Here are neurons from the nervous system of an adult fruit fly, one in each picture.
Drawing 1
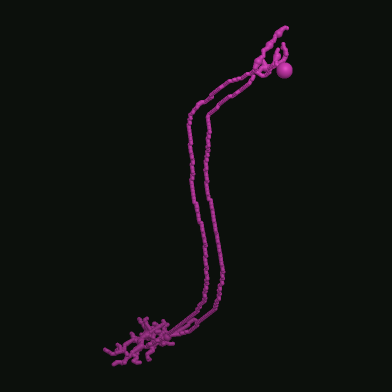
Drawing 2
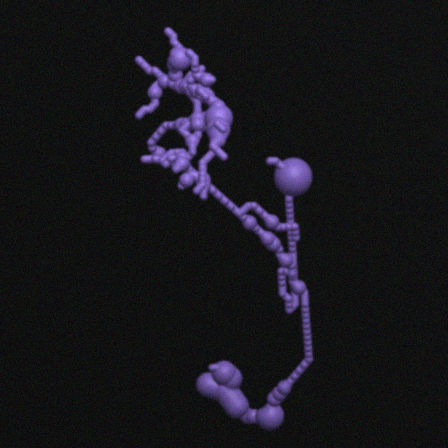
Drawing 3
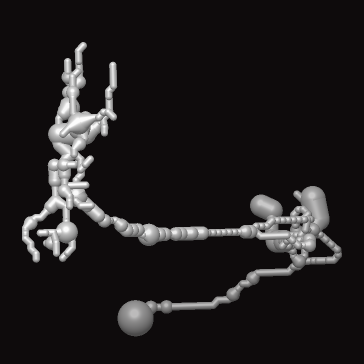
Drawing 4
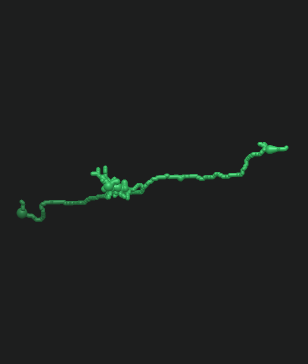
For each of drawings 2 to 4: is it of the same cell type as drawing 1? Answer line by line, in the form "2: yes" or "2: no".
2: yes
3: yes
4: no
